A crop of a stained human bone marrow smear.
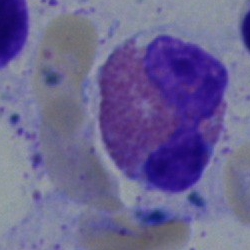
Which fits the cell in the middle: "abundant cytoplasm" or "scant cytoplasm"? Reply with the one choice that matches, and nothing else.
Abundant cytoplasm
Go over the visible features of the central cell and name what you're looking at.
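Let me start with the outline: it is round to oval, and the edge looks smooth. The nucleus, I notice, is split into two lobes, one sitting above the other. It lies along the right side of the cell. I can't make out any nucleolus in it. This cell is an eosinophil.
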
